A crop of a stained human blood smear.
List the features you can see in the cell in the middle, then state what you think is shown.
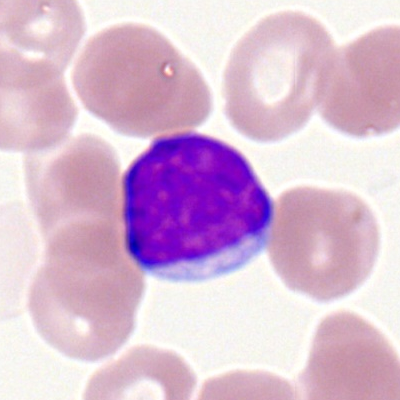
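Dark purple and condensed, the chromatin shows a few paler patches. The cell outline is roughly round, with a smooth edge. Only along the lower edge is there a thin crescent of pale blue cytoplasm, which shows no coarse granules. This is a lymphocyte.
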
